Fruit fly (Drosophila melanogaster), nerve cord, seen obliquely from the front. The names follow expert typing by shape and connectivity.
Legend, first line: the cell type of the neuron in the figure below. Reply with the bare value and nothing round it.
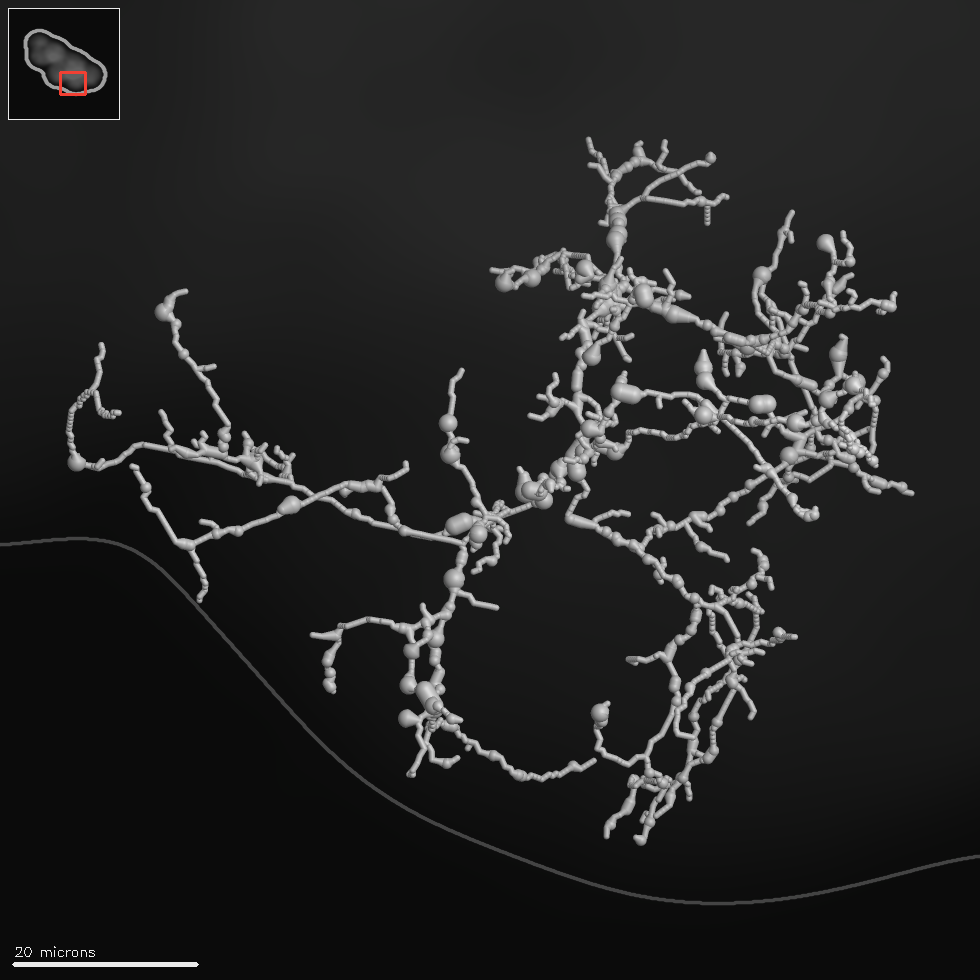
IN20A.22A055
